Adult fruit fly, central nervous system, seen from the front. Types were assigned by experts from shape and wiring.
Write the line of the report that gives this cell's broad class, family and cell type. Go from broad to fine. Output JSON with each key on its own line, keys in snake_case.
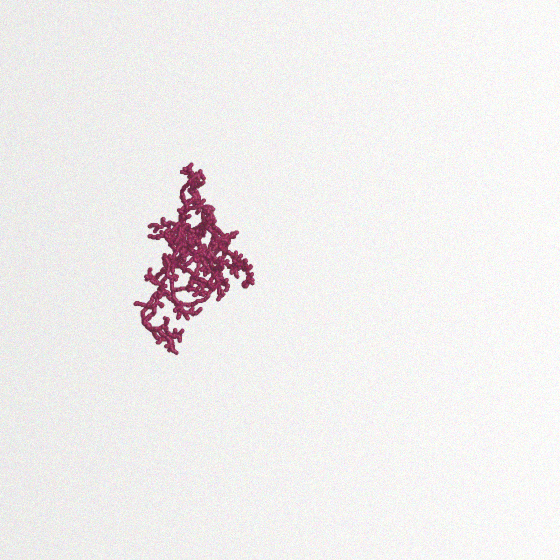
{
 "broad_class": "nerve-cord intrinsic neuron",
 "family": "hemilineage 20A.22A",
 "cell_type": "IN20A.22A024"
}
